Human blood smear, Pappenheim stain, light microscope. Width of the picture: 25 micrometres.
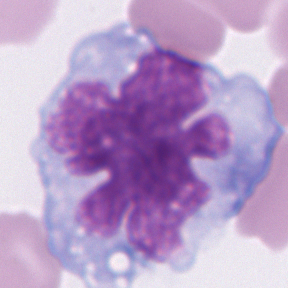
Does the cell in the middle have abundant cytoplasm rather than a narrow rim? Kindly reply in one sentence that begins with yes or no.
Yes, there is abundant cytoplasm in this cell.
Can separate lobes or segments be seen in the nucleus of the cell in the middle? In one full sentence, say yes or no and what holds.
Yes, what this cell has is a nucleus split into segments.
